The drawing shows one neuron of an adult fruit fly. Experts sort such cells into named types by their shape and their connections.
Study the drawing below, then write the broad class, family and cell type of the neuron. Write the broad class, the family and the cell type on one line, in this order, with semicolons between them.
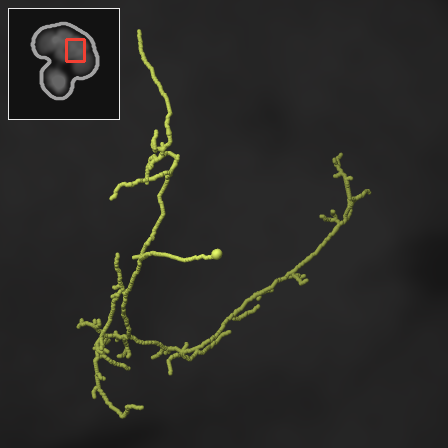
central-brain intrinsic neuron; hemilineage LALa1_posterior; WEDPN7B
